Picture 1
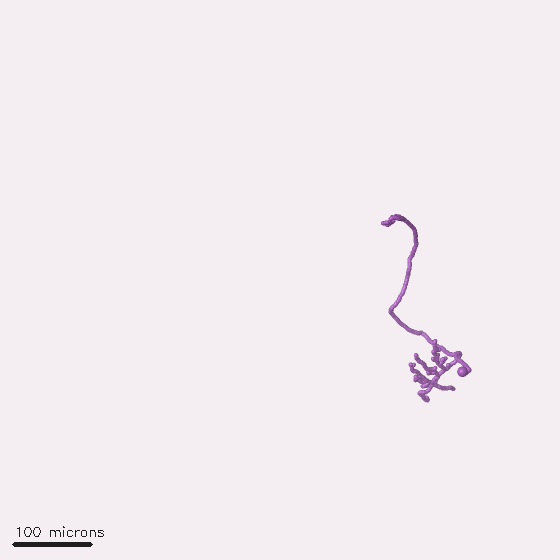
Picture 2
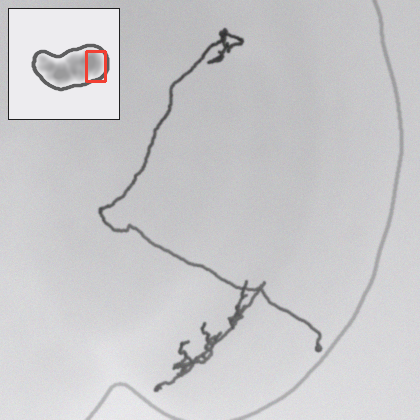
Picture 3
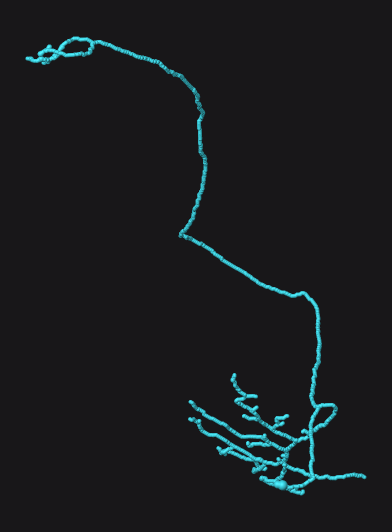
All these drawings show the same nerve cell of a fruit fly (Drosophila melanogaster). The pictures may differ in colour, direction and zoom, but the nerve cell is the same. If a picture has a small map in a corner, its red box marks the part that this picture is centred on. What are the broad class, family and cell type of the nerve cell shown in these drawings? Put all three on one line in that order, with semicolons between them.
visual projection neuron; MeTu; MeTu4d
